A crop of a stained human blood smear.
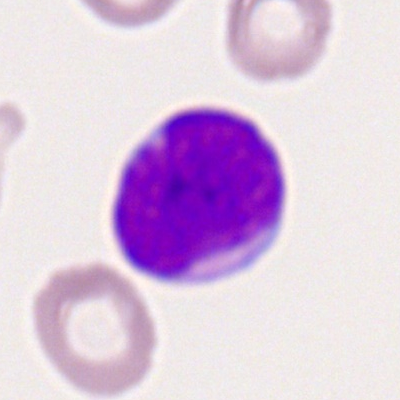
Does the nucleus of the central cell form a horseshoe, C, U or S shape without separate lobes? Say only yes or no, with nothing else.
No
